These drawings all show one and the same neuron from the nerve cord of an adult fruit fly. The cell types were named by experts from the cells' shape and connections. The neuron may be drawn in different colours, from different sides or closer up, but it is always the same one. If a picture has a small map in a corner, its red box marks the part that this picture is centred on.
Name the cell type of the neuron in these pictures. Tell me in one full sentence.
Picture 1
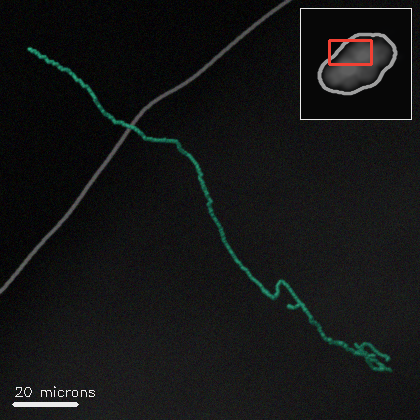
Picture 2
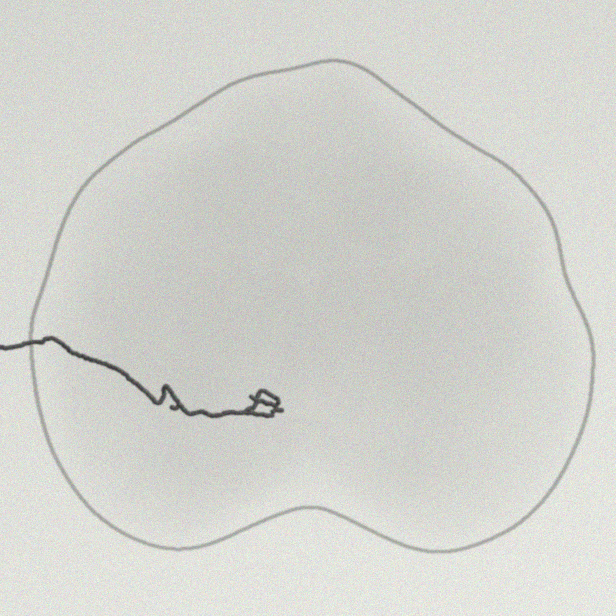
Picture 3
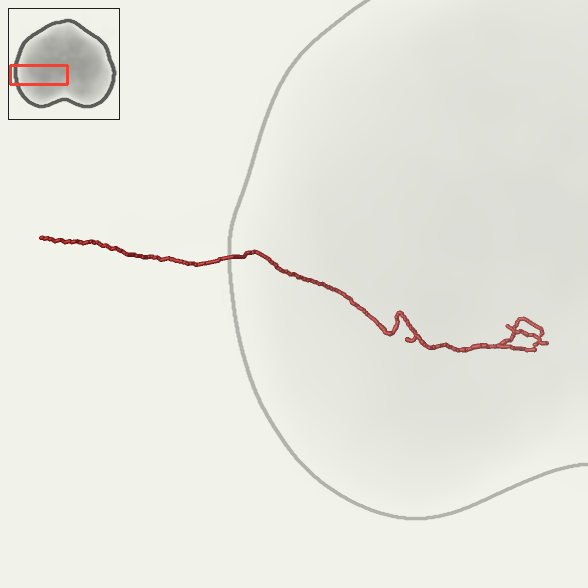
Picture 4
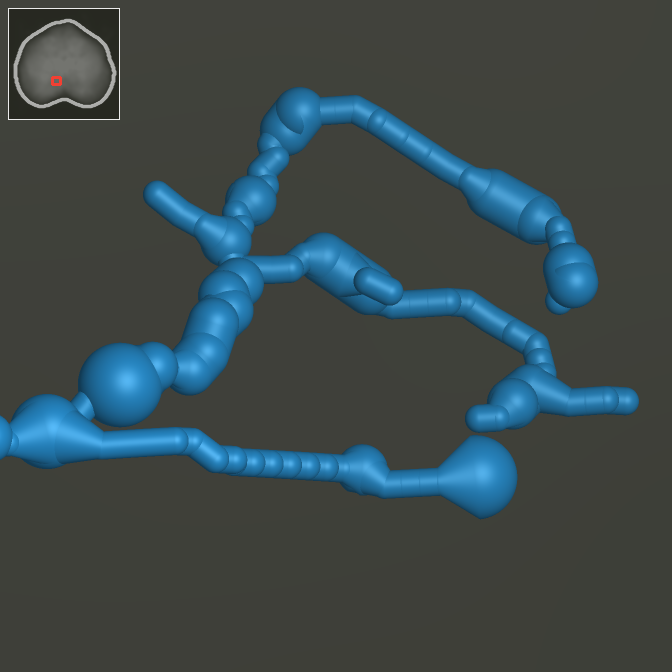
Included in the cell type WG1 is this neuron.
